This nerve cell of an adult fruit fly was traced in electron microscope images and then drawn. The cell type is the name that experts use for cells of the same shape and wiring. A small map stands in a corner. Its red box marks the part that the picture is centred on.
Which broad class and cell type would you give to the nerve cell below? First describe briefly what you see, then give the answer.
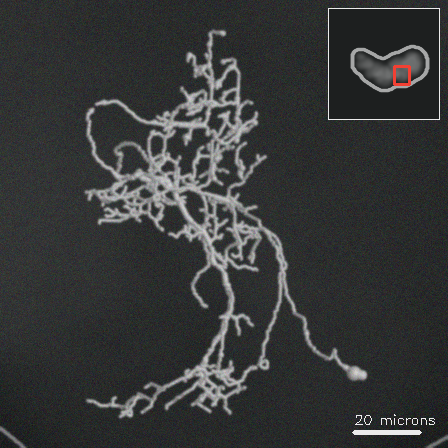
The cell body can be seen at the lower right of the picture. By the scale bar it is about 120 microns tall in this view. The picture shows dozens of branch ends. It is a central-brain intrinsic neuron. It is of cell type VES094.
